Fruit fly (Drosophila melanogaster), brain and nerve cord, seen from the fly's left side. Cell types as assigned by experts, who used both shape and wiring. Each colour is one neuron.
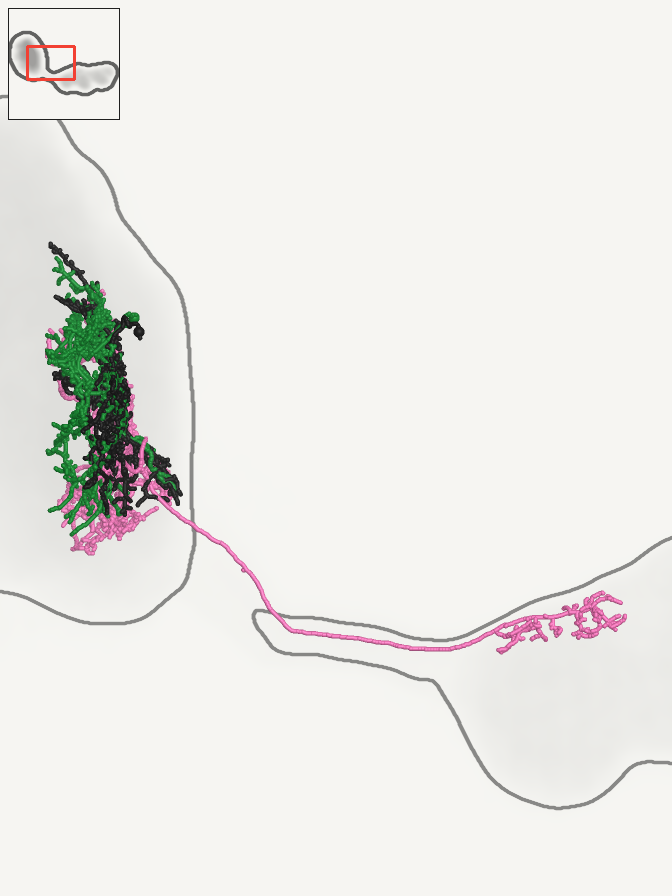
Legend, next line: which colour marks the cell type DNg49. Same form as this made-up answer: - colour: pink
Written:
- colour: pink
